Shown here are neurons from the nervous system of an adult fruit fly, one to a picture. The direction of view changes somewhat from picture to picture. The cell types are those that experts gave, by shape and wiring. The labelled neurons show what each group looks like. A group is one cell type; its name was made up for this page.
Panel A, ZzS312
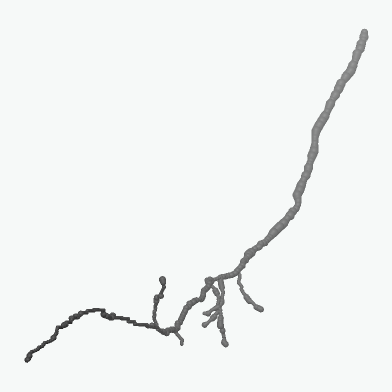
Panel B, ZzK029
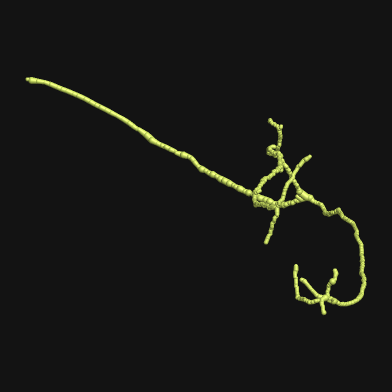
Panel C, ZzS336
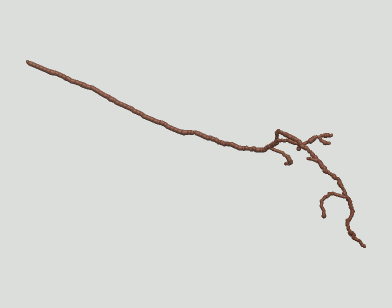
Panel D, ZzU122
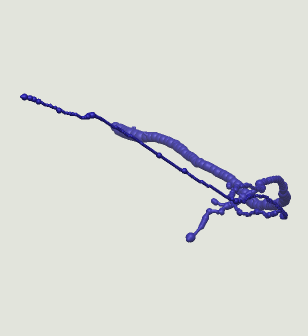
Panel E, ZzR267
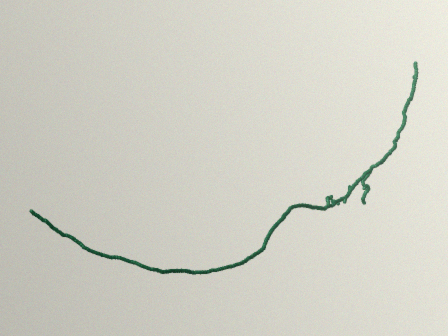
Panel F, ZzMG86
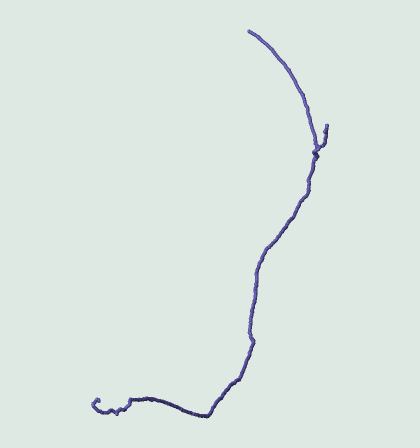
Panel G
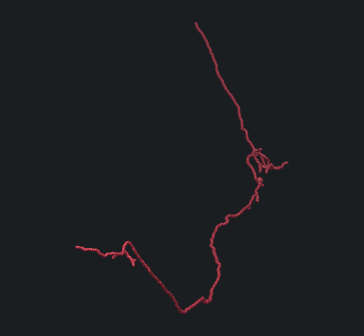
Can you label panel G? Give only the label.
ZzR267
